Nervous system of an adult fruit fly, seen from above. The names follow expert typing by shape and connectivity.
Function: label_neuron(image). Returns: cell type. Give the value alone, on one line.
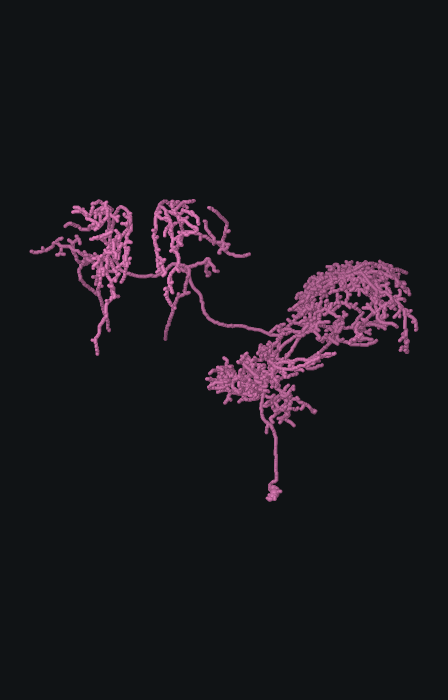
AVLP562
